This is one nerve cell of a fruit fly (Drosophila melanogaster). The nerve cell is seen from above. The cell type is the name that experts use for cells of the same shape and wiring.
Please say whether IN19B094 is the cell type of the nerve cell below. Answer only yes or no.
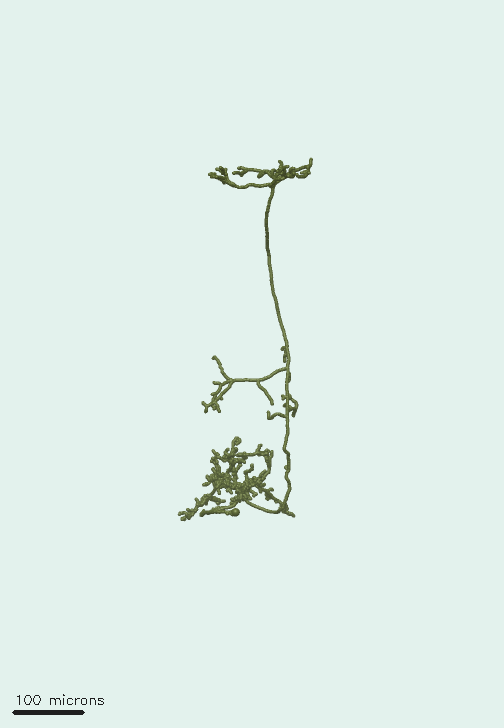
no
